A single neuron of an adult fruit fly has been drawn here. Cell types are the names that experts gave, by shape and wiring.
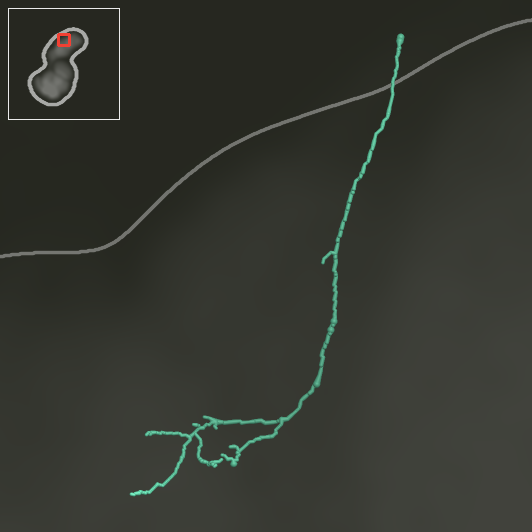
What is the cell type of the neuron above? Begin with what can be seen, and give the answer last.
The drawing shows no cell body. It has a dozen or fewer branch ends. This is a sensory neuron entering the nerve cord. The cell type is SNta43.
